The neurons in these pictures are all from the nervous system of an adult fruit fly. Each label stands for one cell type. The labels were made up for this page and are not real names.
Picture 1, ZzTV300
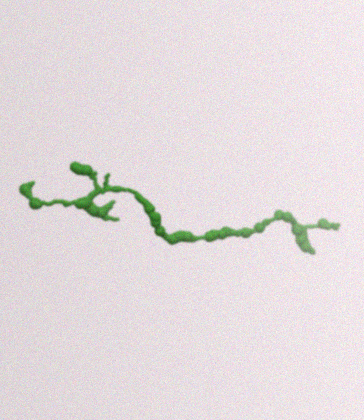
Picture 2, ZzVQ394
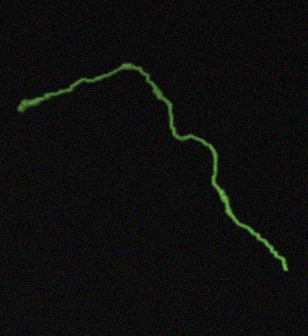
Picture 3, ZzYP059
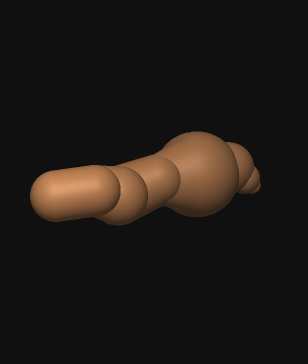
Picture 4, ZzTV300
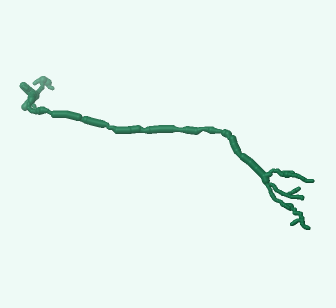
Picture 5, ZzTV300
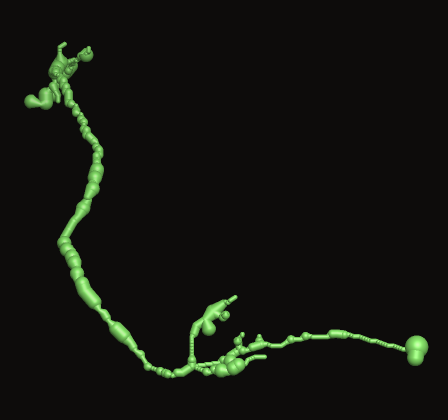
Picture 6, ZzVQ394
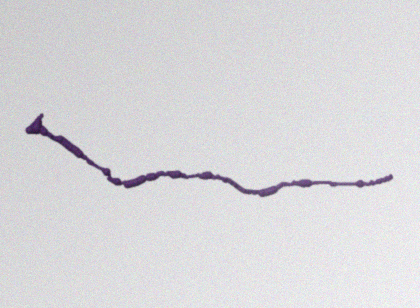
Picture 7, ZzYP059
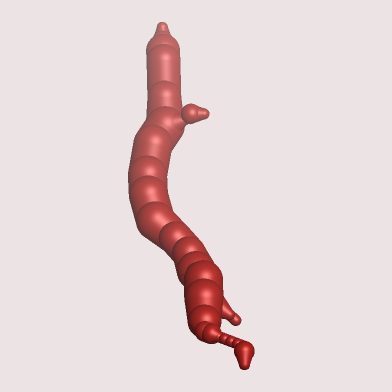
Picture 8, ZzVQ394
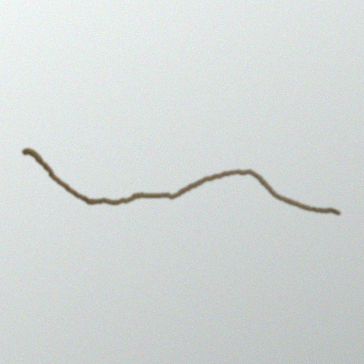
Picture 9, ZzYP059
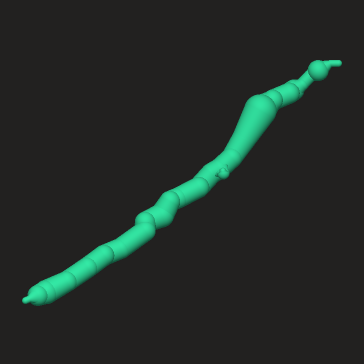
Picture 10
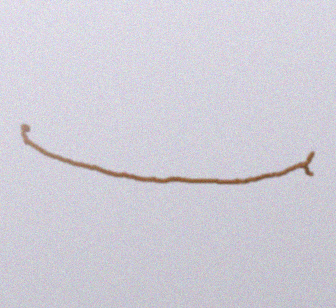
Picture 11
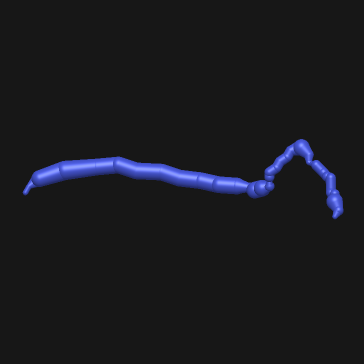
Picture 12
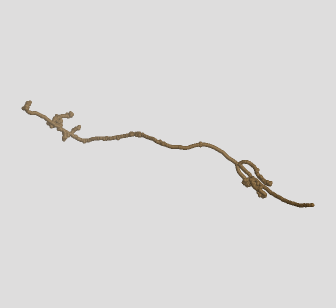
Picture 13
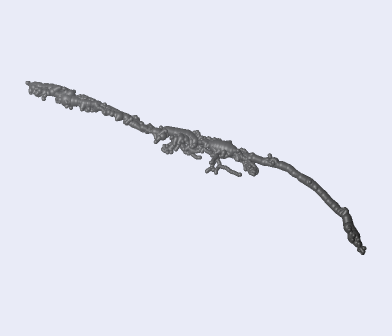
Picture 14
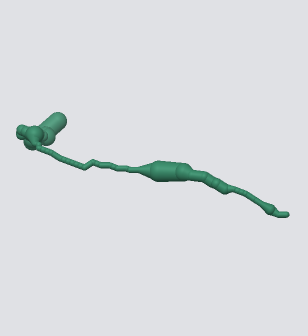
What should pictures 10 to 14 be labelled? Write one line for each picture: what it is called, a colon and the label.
10: ZzTV300
11: ZzYP059
12: ZzTV300
13: ZzYP059
14: ZzVQ394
